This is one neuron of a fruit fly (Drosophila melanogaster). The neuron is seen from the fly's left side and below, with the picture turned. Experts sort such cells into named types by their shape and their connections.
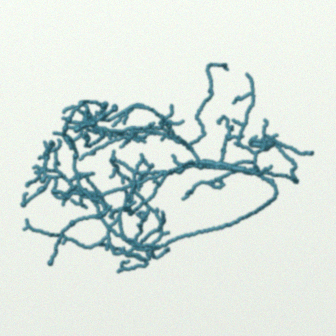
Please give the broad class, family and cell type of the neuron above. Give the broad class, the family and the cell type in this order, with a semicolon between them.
central-brain intrinsic neuron; hemilineage SLPal1; CB3506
